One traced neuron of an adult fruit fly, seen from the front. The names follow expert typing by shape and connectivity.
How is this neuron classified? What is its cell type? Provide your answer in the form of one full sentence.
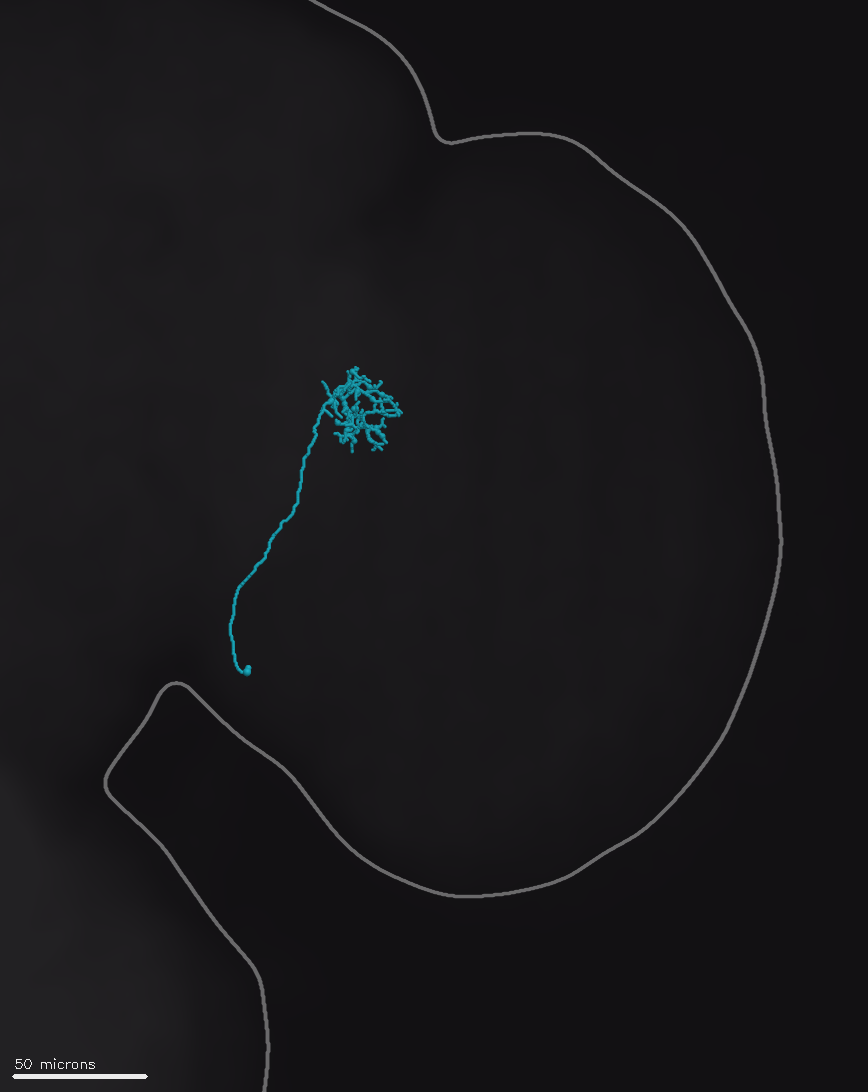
The cell type name Li22 applies to this neuron.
